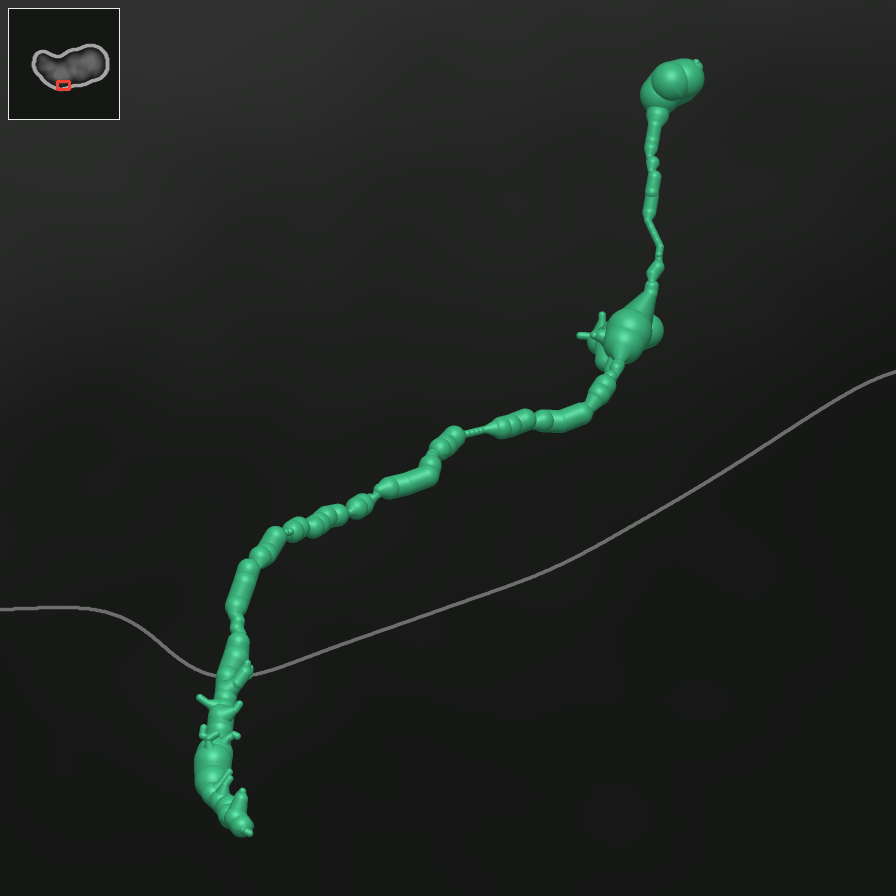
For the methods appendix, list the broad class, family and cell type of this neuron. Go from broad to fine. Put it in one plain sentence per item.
An optic-lobe intrinsic neuron of the L family, type L1.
